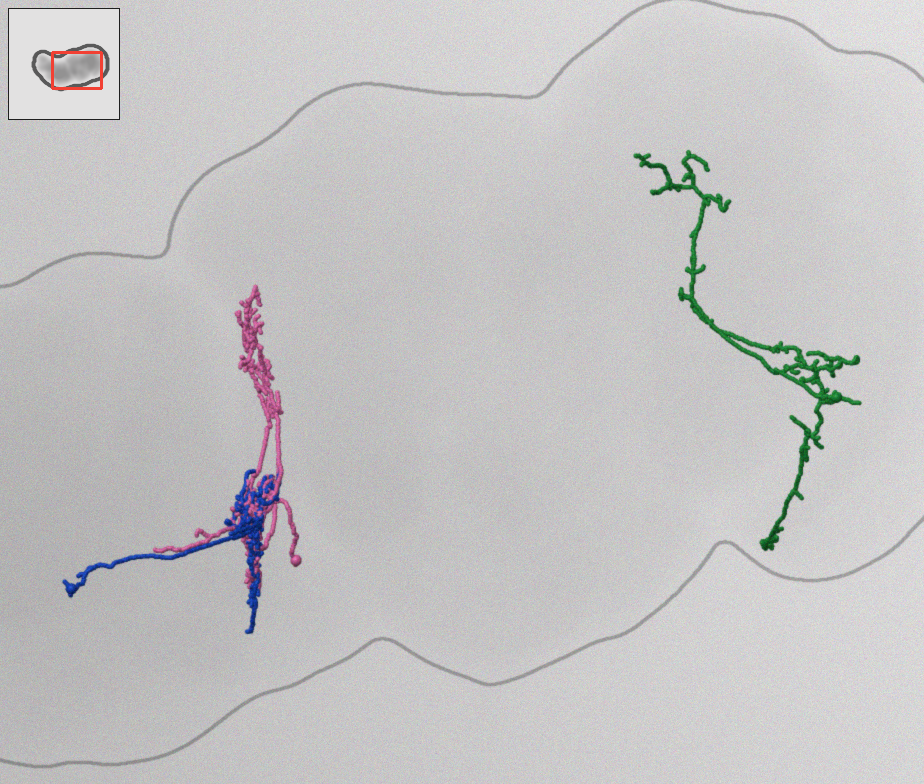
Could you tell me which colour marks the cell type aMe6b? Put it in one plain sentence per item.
The colour is blue.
